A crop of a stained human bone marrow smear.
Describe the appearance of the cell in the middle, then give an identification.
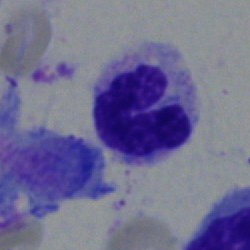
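Looking at the nucleus, I see it is deeply indented, so it takes a C or horseshoe shape, and its notch opens toward the right side of the cell. I can't make out any nucleoli in it. Nor are there any coarse dark granules in the cytoplasm. So this one is a band neutrophil.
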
